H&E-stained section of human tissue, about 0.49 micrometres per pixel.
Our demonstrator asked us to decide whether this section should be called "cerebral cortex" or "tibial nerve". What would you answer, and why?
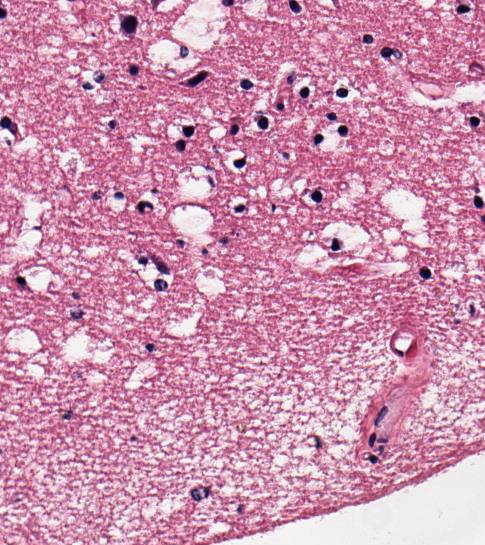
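This is cerebral cortex, not tibial nerve. Look at the background: throughout, it is a finely fibrillary, pale pink matrix without collagen bundles. The cells are sparse and lie singly across it, forming no sheets or clusters. Many small round nuclei sit within a clear perinuclear halo.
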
